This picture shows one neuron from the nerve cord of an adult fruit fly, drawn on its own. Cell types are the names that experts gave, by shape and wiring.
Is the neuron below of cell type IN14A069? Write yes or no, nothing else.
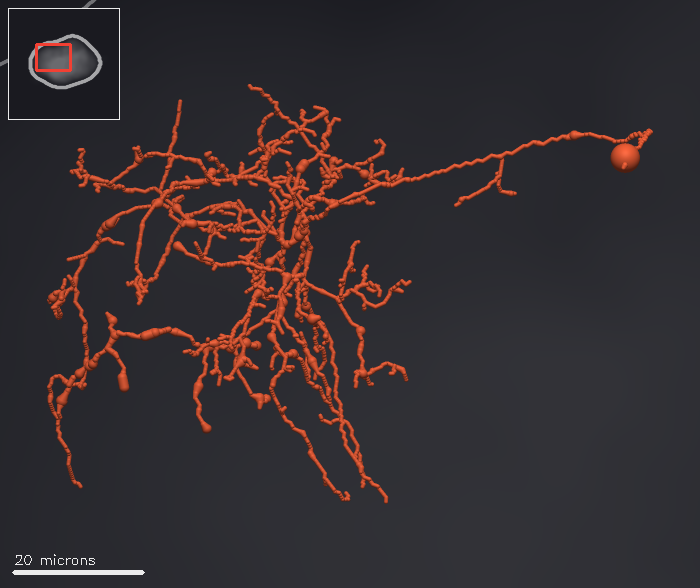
no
